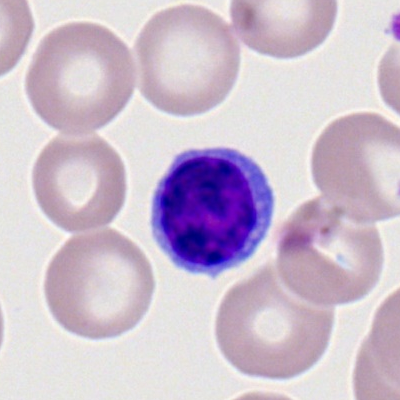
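Lymphocyte at the centre of a stained blood smear. Its chromatin is dark purple and coarsely clumped, and no nucleolus is visible. The cytoplasm forms only a thin rim around the nucleus and shows no granules.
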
